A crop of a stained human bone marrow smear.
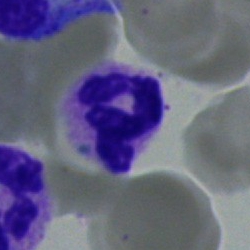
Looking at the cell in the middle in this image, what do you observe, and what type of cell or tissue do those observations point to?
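Closed nuclear ring around a pale central hole. Thick lobe extends downward from the ring. Chromatin dark purple, dense. Small dark blue speck in cytoplasm, lower left of nucleus. Segmented neutrophil.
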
